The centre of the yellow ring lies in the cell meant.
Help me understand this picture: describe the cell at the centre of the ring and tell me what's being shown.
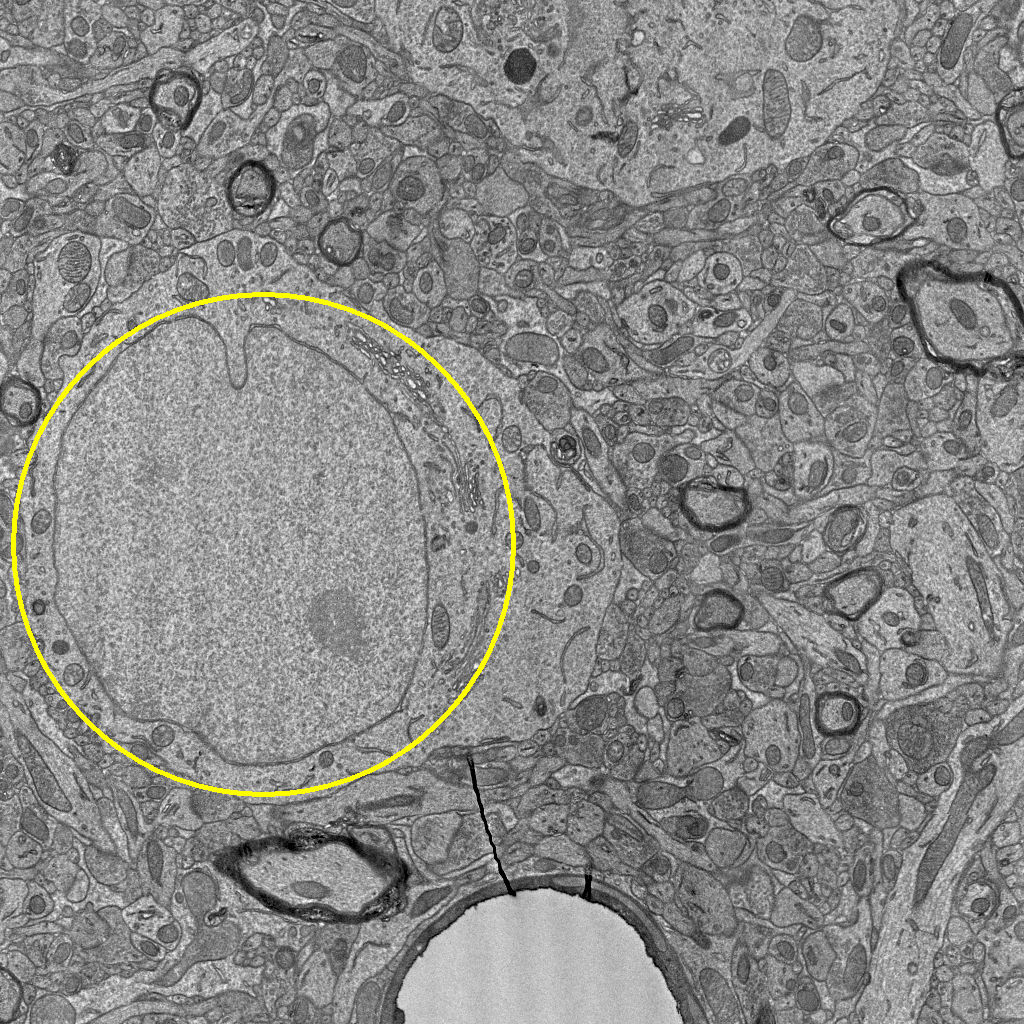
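Cell at ring centre: nucleus large, rounded-oval, outline entirely within this section. One darker, rounded nucleolus, lower right of nucleus. Stacked Golgi cisternae with small swollen vesicles, upper right cytoplasm. Few small mitochondria, scattered singly round the cytoplasmic rim. Identity: excitatory neuron.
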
